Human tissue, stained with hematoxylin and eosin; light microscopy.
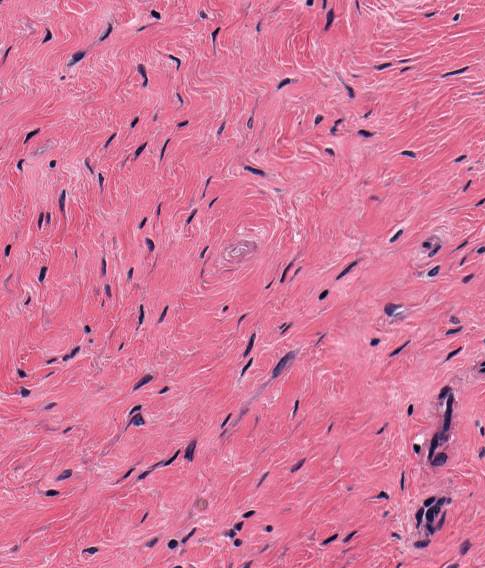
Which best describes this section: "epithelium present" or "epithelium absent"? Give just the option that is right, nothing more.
Epithelium absent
